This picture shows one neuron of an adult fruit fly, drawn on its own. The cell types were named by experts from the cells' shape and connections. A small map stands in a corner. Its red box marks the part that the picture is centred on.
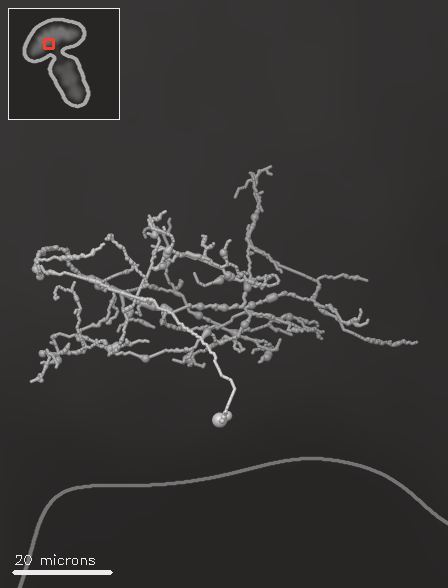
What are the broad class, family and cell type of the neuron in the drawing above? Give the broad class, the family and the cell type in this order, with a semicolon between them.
central-brain intrinsic neuron; hemilineage DM5_ventral; CB3953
